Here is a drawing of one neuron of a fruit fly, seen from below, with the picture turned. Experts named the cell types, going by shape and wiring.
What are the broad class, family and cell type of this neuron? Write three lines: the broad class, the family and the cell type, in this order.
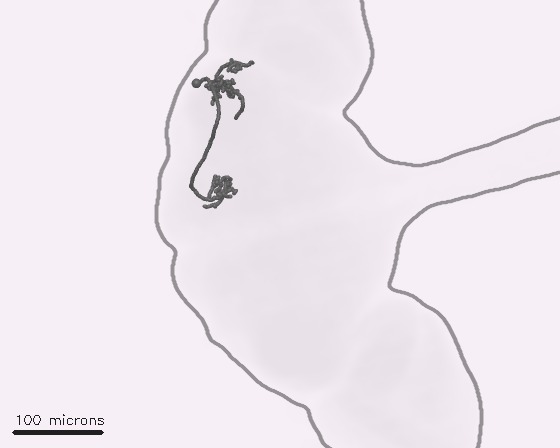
central-brain intrinsic neuron
hemilineage LHl2_dorsal
LHAD1d2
